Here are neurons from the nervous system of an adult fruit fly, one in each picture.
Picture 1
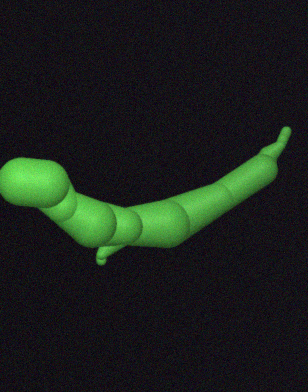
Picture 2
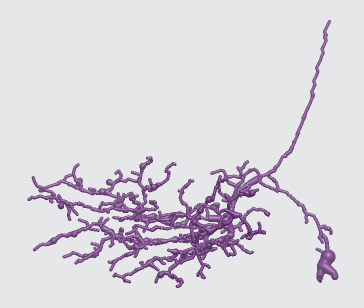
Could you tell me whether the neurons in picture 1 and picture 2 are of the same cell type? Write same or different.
different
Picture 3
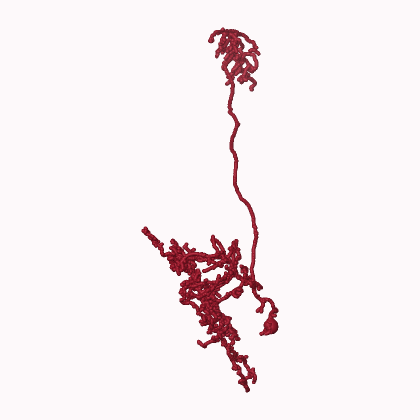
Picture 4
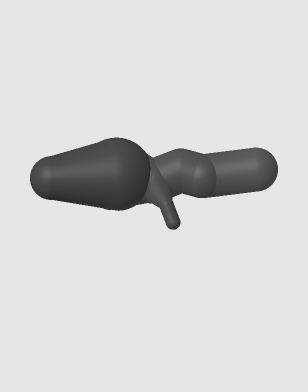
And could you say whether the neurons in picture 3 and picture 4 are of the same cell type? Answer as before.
different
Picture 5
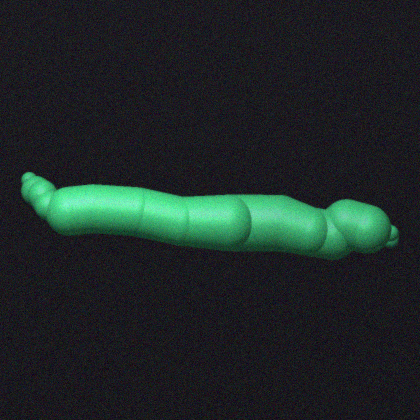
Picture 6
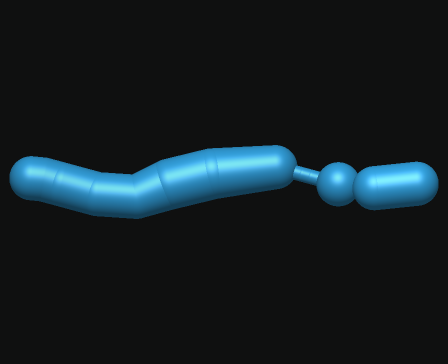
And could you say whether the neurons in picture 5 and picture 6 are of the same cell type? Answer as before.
same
